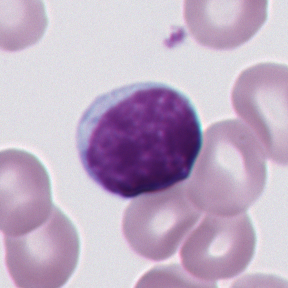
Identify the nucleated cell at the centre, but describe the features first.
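The cell has a smooth, roughly round outline. Its nucleus is round to oval and shows no indentation. The cytoplasm is pale blue, and no granules are visible in it. It is a typical lymphocyte.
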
